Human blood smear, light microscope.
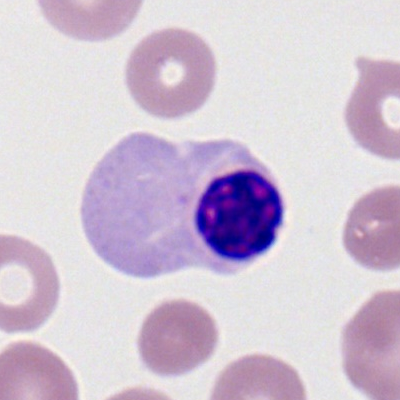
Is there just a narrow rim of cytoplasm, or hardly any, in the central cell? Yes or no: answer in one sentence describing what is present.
No, the nucleus is surrounded by broad cytoplasm.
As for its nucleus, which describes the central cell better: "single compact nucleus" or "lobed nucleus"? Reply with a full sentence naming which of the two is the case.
What its nucleus forms is one compact round, oval or kidney-shaped mass.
